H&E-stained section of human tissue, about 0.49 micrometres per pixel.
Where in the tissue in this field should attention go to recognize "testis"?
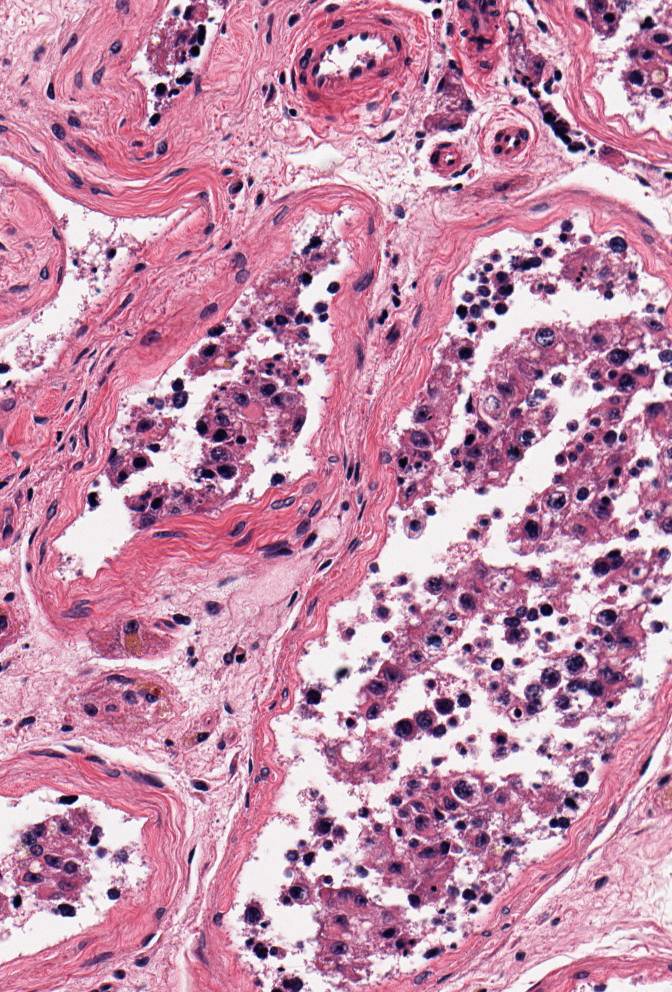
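Testis, then; let me see what fits. The field is made of several rounded and elongated tubular units parted by narrow strips of stroma, the largest filling most of the right half.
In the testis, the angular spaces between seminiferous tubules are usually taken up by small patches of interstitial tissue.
That sits well with the stroma at the lower left, where a small group of cells with pink cytoplasm holding golden-brown pigment lies between units.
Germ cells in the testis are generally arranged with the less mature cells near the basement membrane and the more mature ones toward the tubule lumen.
Here no such order shows: the cells inside the units lie loosely in scattered clusters separated by white spaces, not in an orderly layer. Many of them have small, round, very dark nuclei.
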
